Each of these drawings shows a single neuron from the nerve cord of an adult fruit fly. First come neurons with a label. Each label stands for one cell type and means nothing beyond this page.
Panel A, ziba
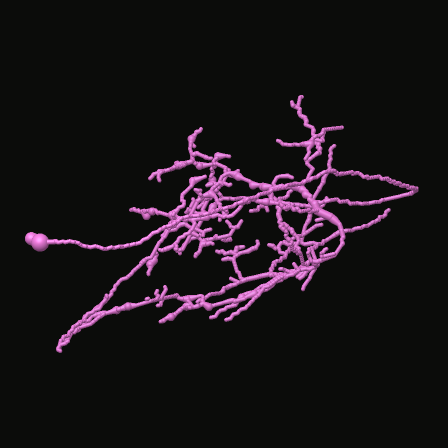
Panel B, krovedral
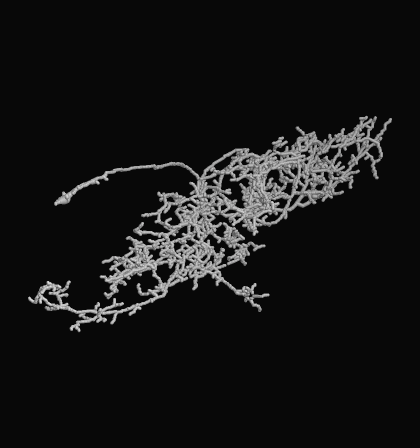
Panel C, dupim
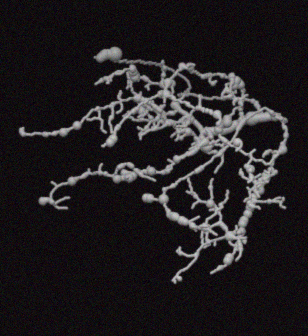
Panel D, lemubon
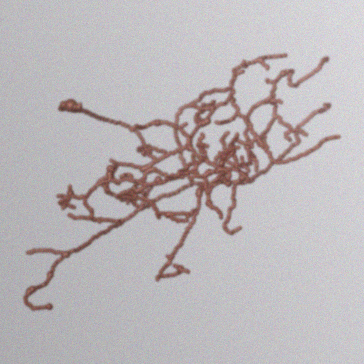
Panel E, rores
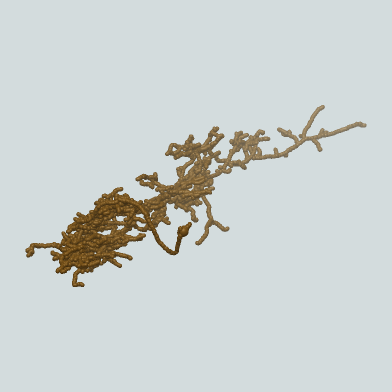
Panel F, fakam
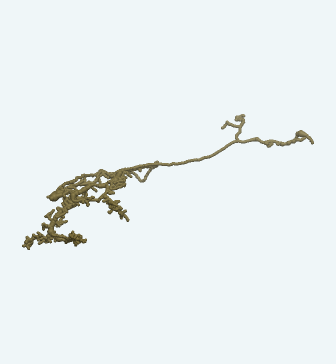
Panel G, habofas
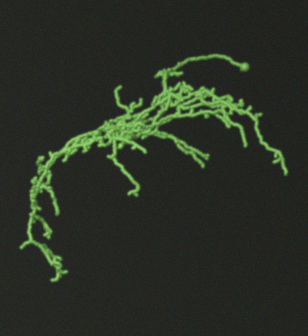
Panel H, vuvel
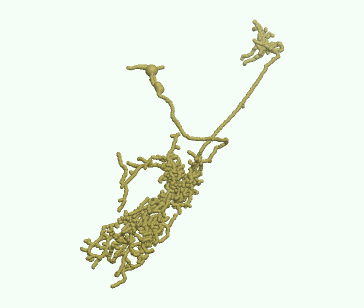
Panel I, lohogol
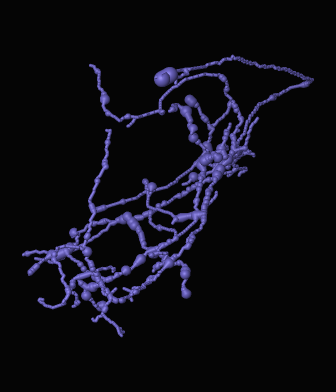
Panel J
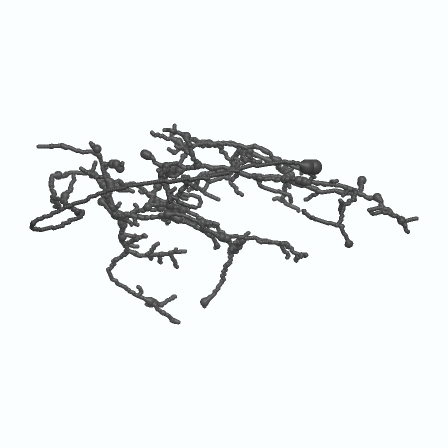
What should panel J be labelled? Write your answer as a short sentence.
It belongs to dupim.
